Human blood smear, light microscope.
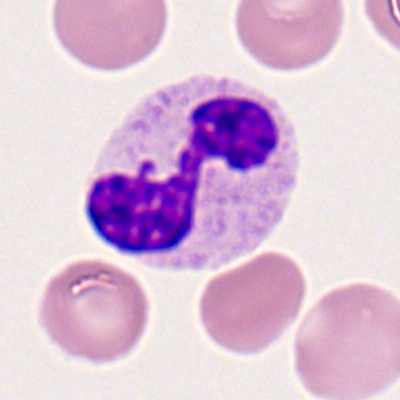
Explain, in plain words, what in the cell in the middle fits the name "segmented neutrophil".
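This cell is a segmented neutrophil. Its nucleus has two lobes, one at the lower left and one at the upper right. The chromatin is dark purple and coarsely clumped. The cytoplasm is abundant and pale pinkish-lilac, with fine lilac granules scattered throughout.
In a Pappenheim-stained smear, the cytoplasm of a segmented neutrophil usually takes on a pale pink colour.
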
